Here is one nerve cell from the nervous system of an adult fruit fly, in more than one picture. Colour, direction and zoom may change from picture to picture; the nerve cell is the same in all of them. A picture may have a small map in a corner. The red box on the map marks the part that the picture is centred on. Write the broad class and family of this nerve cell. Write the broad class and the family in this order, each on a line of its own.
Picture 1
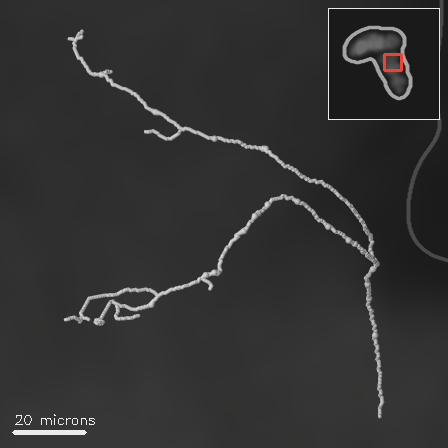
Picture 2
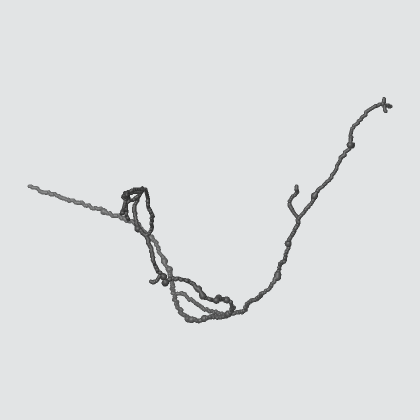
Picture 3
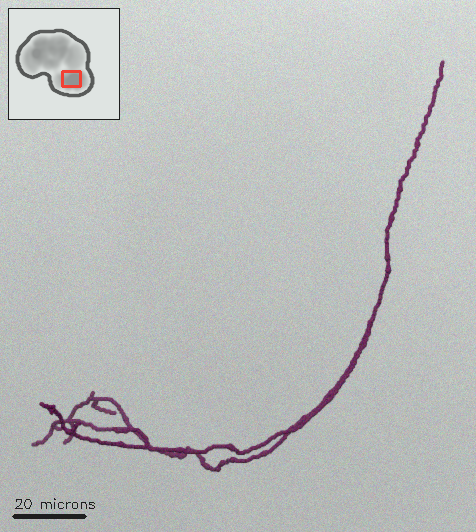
sensory neuron entering the nerve cord
class mechanosensory tactile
